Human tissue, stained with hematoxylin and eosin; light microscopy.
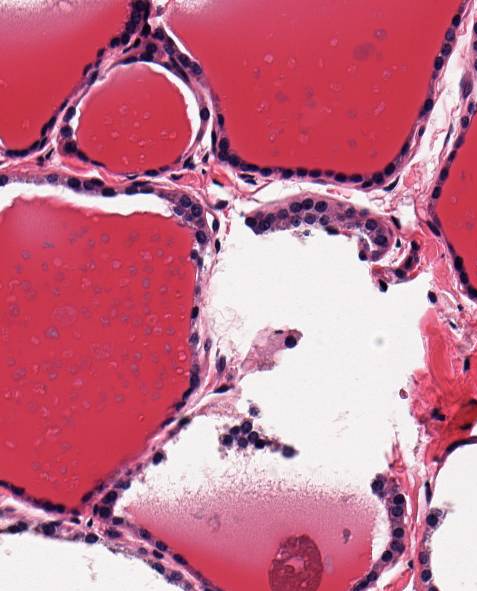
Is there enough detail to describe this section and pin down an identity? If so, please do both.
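Follicles everywhere, closely packed, round to polygonal, widely varying in size. A single layer of flattened to low cuboidal epithelial cells lines each, their small dark round to oval nuclei in one row. The large left follicle's colloid shows many small pale round vacuoles. So, thyroid.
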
